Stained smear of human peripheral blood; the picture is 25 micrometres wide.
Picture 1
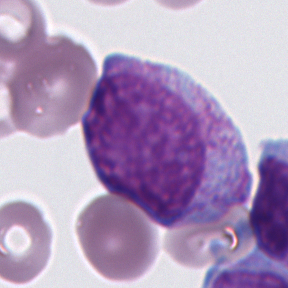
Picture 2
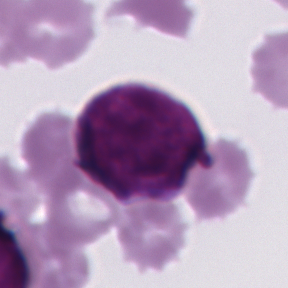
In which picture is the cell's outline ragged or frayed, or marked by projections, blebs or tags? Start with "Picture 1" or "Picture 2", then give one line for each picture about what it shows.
Picture 2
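What picture 1 shows: The cell surface has no projections or blebs.
What picture 2 shows: A small dark knob projects from the right edge of the cell.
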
